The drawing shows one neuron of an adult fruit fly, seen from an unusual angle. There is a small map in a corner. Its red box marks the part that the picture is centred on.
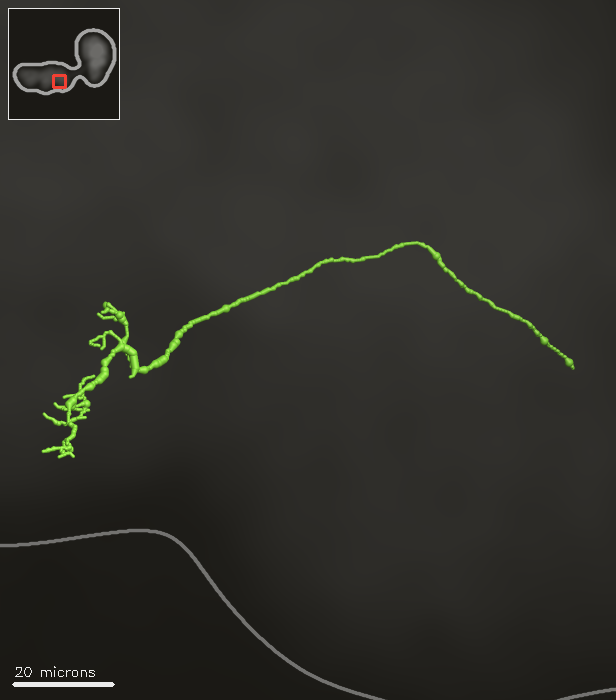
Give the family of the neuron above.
class mechanosensory tactile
